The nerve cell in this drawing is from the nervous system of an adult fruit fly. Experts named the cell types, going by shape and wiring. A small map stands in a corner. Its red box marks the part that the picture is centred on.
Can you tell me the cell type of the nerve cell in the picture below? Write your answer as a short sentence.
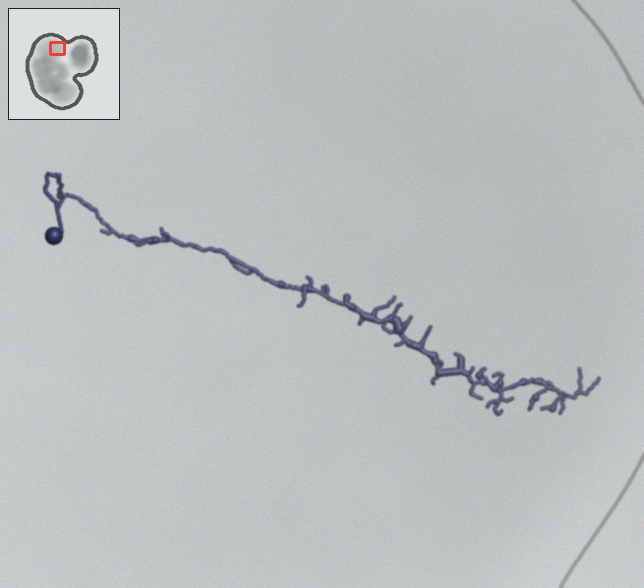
The cell type is Dm3c.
